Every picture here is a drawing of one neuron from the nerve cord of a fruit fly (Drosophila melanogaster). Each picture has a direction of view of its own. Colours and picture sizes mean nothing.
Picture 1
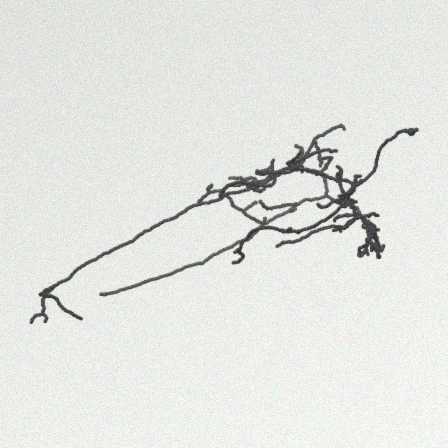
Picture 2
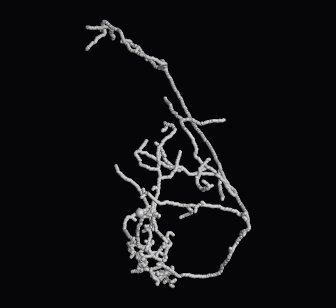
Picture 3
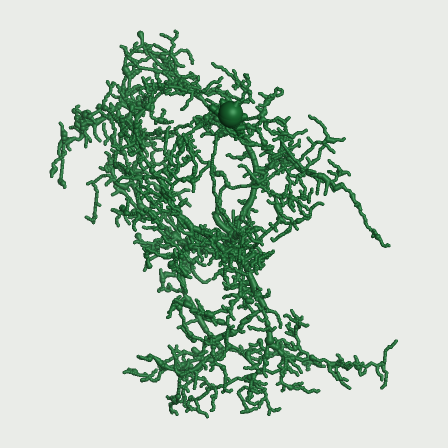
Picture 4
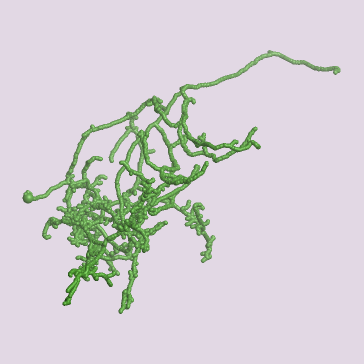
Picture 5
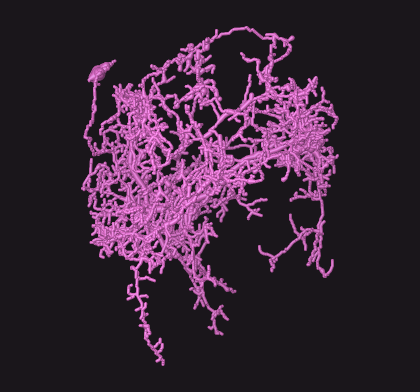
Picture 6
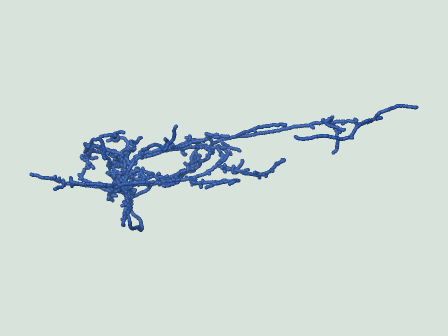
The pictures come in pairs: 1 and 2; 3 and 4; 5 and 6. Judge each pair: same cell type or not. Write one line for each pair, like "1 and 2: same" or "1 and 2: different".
1 and 2: same
3 and 4: different
5 and 6: different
